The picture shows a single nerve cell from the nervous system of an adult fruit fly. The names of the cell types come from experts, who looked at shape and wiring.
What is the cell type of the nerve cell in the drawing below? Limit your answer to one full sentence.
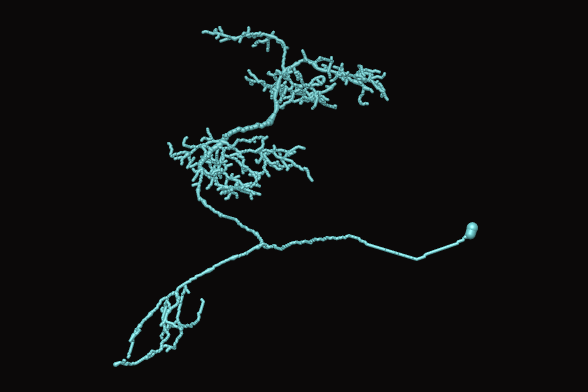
In the scheme of cell types, this nerve cell is LPLC2.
